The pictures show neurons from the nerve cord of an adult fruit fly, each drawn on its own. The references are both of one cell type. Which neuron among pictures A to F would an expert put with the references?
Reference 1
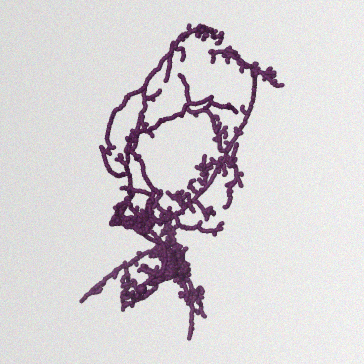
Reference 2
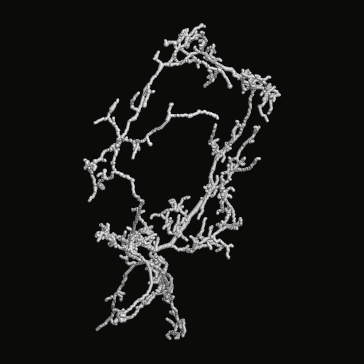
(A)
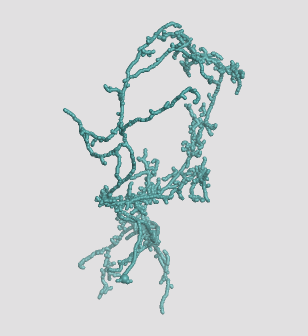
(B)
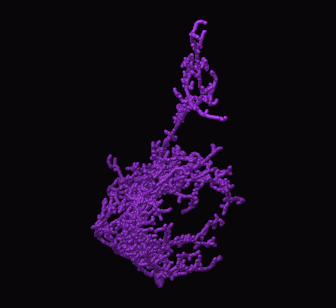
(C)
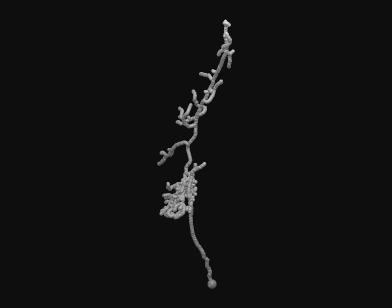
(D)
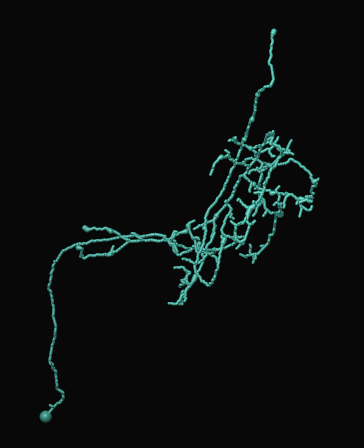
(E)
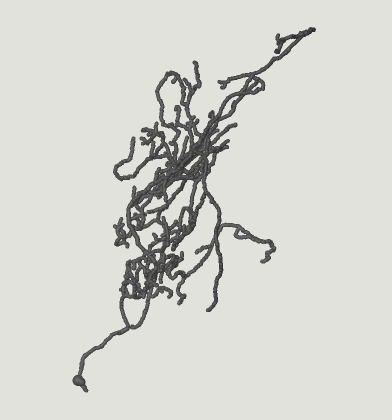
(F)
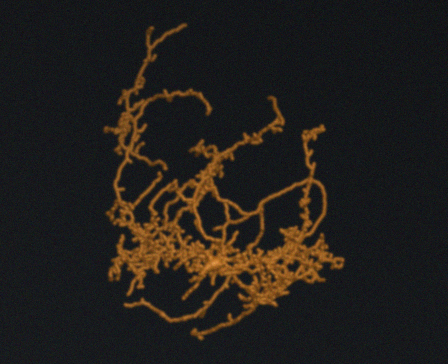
Picture A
